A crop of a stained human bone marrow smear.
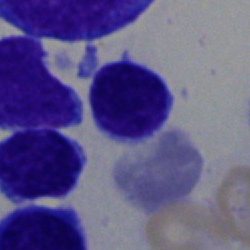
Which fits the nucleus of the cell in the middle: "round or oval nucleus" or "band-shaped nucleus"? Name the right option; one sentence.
What the nucleus forms is one compact round or oval mass.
